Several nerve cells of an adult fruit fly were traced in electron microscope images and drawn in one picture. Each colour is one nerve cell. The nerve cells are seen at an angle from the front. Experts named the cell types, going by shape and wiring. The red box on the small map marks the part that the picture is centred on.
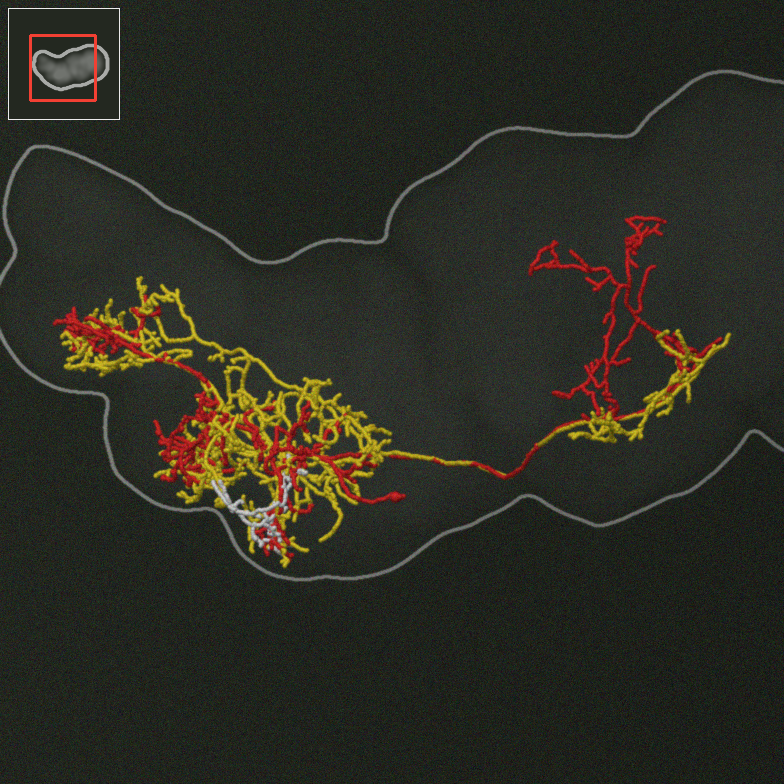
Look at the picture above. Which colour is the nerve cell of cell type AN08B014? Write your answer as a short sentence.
The colour is red.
